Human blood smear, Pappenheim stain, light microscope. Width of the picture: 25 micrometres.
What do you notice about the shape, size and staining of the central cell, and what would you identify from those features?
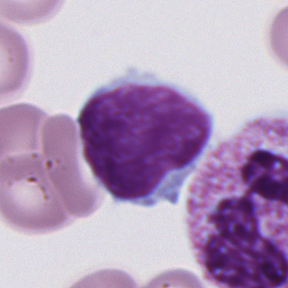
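First, the nucleus: a single mass without lobes, its outline roughly rounded but slightly angular, about 11 micrometres across. Second, its share of the cell: it takes up most of it, so only a scant rim of cytoplasm remains. Third, the colour of that cytoplasm: a pale greyish blue. Fourth, the border: along the top of the cell the cytoplasmic edge is ragged, not smooth. This is a typical lymphocyte.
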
